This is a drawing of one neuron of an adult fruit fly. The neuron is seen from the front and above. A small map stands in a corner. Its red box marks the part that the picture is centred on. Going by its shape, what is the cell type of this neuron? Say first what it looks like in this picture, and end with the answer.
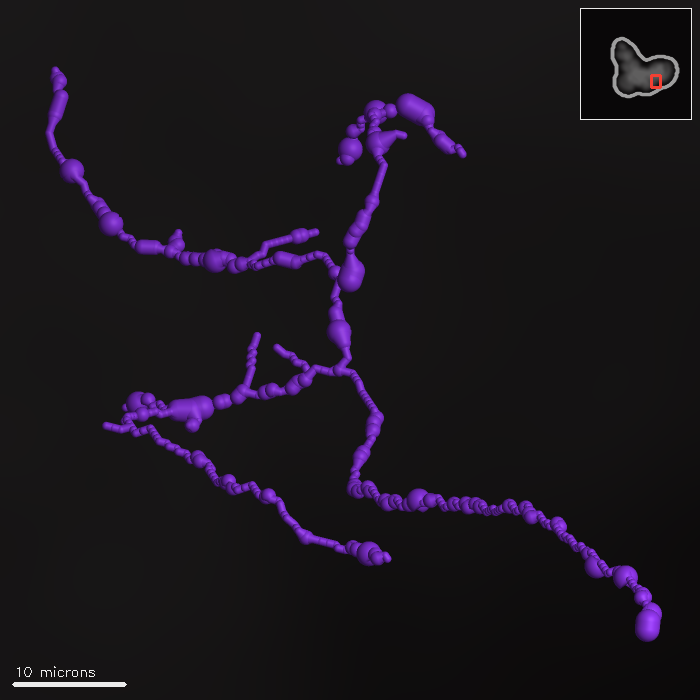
No cell body is drawn. From left to right in the picture it spans about 55 microns. There are a dozen or fewer branch ends. This is a sensory neuron entering the brain. The cell type is JO-mz.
